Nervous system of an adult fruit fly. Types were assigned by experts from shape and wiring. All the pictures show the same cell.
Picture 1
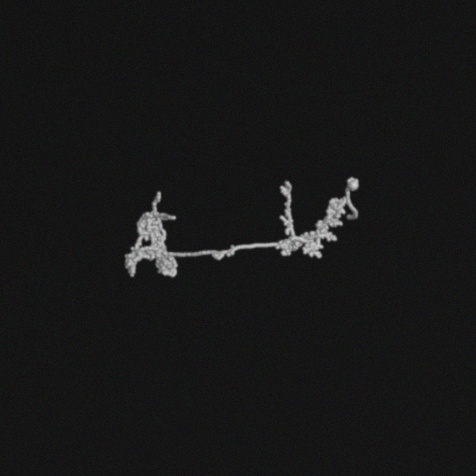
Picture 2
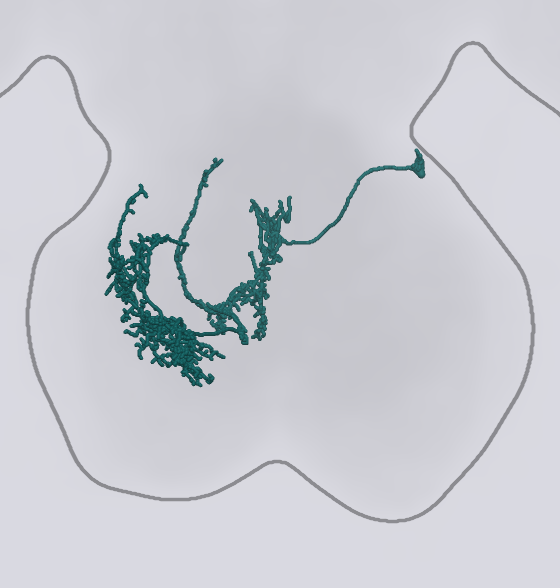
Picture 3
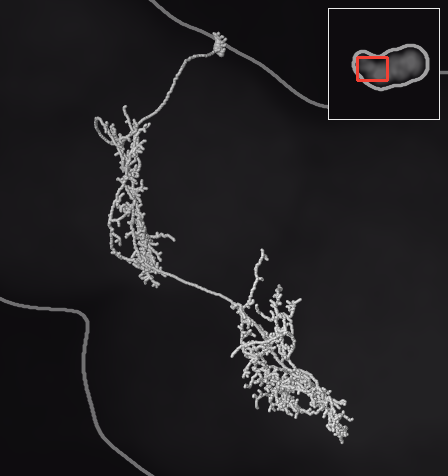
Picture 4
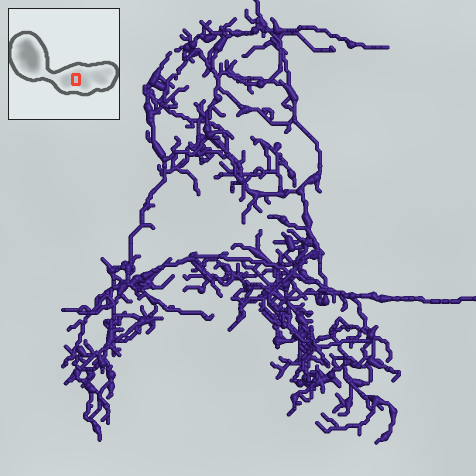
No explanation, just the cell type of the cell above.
INXXX201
